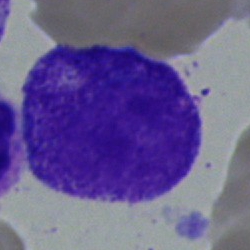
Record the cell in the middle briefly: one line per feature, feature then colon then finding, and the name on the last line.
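Vacuoles: none seen.
Surface: no projections.
Neighbour: pale red cell against top edge.
Image: slightly blurred.
Cell: promyelocyte.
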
